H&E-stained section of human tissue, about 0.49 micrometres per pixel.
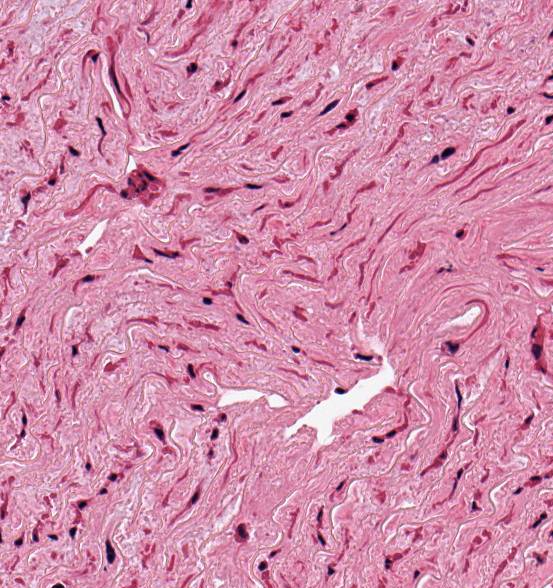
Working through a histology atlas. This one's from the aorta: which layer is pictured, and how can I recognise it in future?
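The part shown is the tunica adventitia. First, the collagen bundles are wavy and run in varied directions, not in one parallel sheet.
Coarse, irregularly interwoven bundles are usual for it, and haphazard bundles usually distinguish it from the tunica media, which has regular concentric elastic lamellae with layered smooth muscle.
Second, the nuclei are small, dark, elongated and often slender and wavy, sparse and widely spaced between far more collagen.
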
